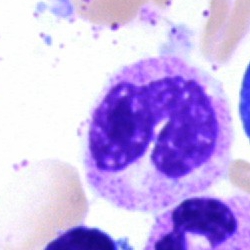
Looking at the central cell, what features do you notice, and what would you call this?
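Chromatin dark purple, coarsely clumped, with small paler patches. No nucleoli visible. Cytoplasm filled with fine pink-lilac granules; no vacuoles. Cell: band neutrophil.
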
